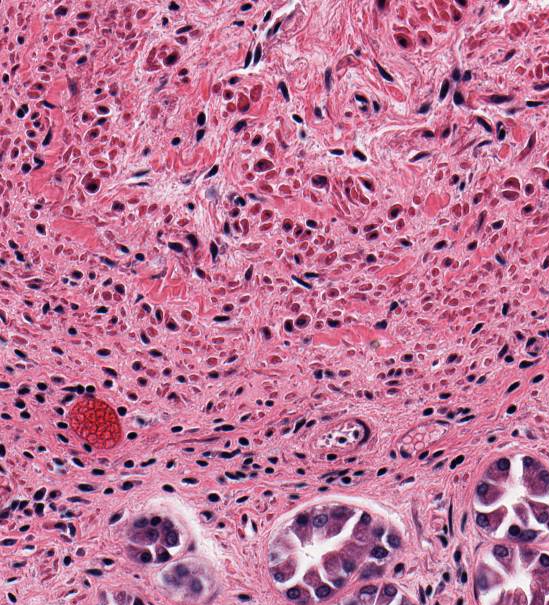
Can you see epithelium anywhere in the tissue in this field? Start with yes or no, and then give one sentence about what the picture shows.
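Yes. The upper two-thirds of the field is filled by cells scattered singly through stroma, while glands lie only along the bottom edge.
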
